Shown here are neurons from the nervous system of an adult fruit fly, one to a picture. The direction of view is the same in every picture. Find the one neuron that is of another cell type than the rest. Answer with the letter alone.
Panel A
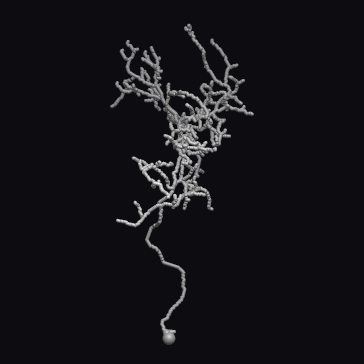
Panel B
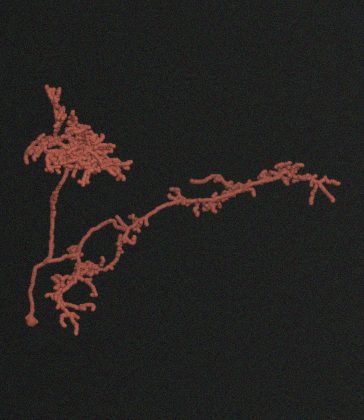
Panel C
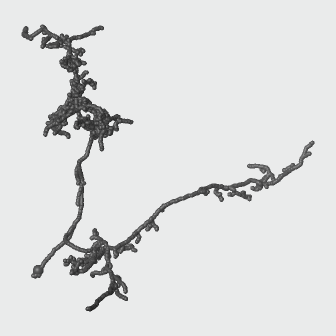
A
